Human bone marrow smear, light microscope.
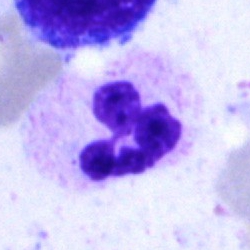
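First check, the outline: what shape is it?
Round and smooth.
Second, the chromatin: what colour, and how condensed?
Dark purple and densely condensed.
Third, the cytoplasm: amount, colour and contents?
Abundant and pale pinkish-lilac, holding fine, scattered pinkish-violet granules.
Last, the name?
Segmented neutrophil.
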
